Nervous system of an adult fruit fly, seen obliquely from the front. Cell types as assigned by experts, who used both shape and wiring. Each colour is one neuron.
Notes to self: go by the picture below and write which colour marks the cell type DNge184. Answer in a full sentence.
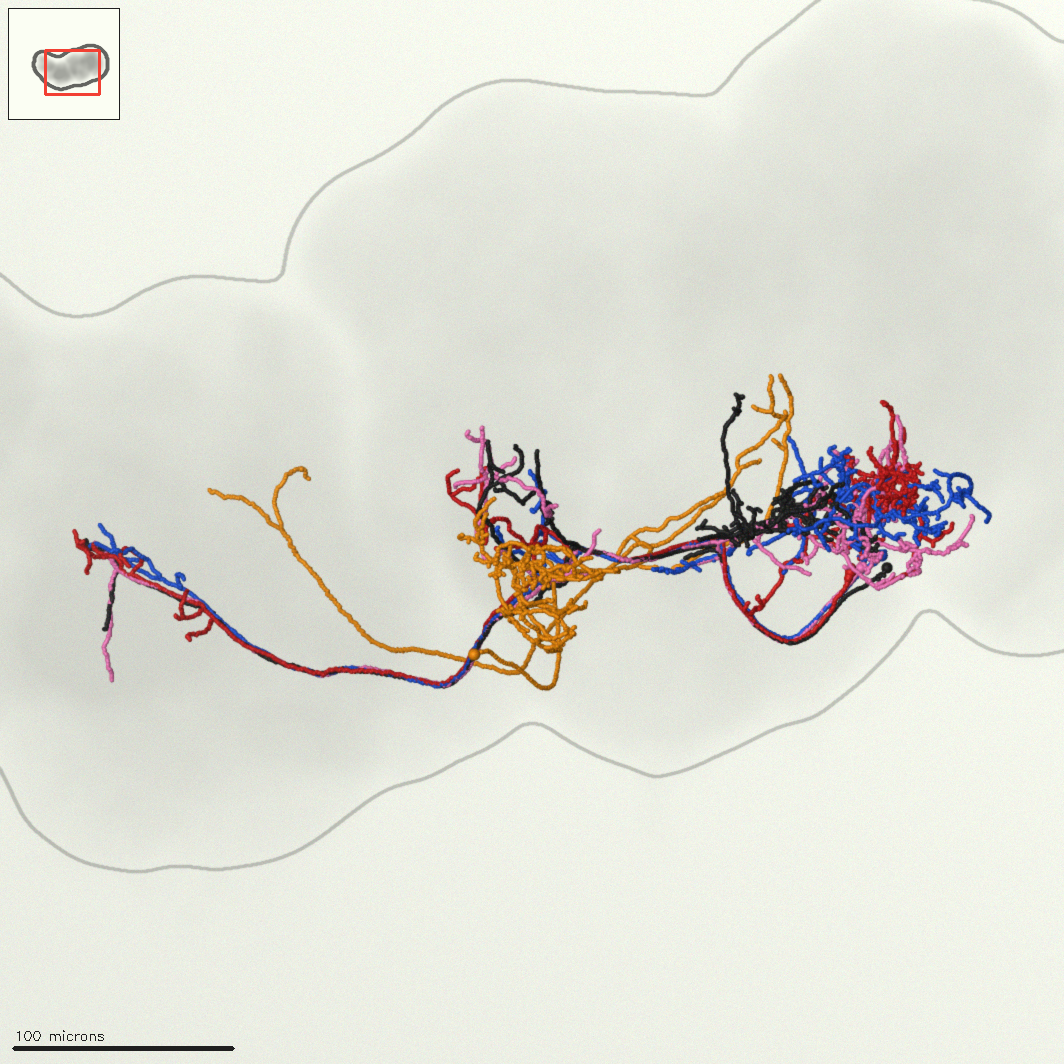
The colour is blue.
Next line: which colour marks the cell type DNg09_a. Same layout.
The colour is pink.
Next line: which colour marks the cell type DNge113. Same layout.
The colour is red.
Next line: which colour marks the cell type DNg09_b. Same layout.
The colour is orange.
